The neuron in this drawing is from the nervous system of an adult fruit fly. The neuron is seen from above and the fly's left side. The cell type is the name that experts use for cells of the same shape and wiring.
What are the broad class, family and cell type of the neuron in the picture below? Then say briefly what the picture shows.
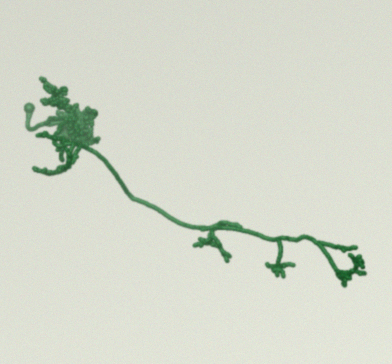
This is a descending neuron. Its family is hemilineage MD3. It is of cell type DNge040. As drawn here it is wider than it is tall.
